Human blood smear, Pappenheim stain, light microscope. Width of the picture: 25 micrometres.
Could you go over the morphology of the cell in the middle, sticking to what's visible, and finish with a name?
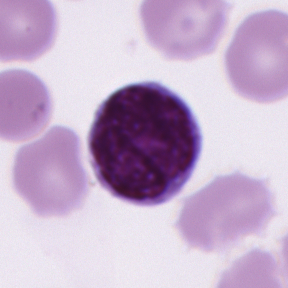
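Take your time and look at the cytoplasm first: it is only a very thin rim around the nucleus. Now follow the faint diagonal line that runs across the nucleus. You won't find any nucleoli there, and no granules show in the cytoplasm either. This is a typical lymphocyte.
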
